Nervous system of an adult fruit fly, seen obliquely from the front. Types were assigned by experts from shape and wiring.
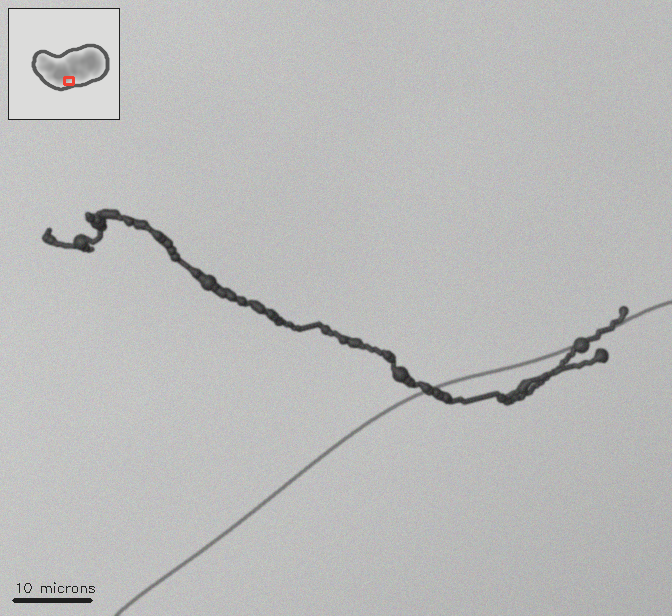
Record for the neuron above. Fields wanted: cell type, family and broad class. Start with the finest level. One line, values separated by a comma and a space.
SNch10, class chemosensory, sensory neuron entering the nerve cord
